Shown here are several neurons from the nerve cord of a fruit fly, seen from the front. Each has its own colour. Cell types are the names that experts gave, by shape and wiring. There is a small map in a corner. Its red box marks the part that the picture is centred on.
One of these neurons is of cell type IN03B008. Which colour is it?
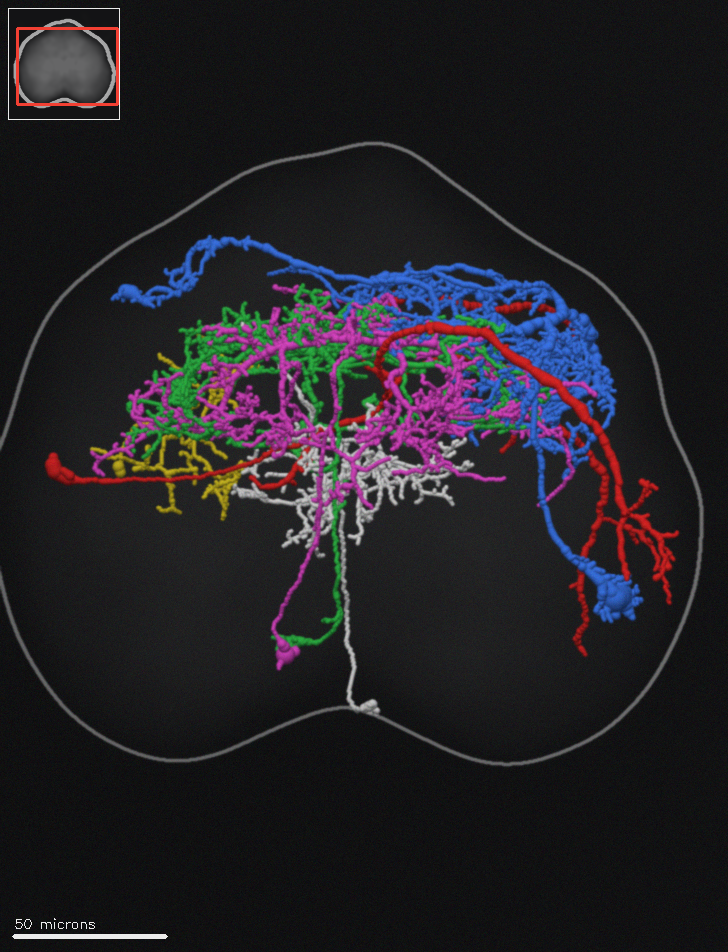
blue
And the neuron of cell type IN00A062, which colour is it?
white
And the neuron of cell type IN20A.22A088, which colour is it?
yellow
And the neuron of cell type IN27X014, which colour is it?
magenta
